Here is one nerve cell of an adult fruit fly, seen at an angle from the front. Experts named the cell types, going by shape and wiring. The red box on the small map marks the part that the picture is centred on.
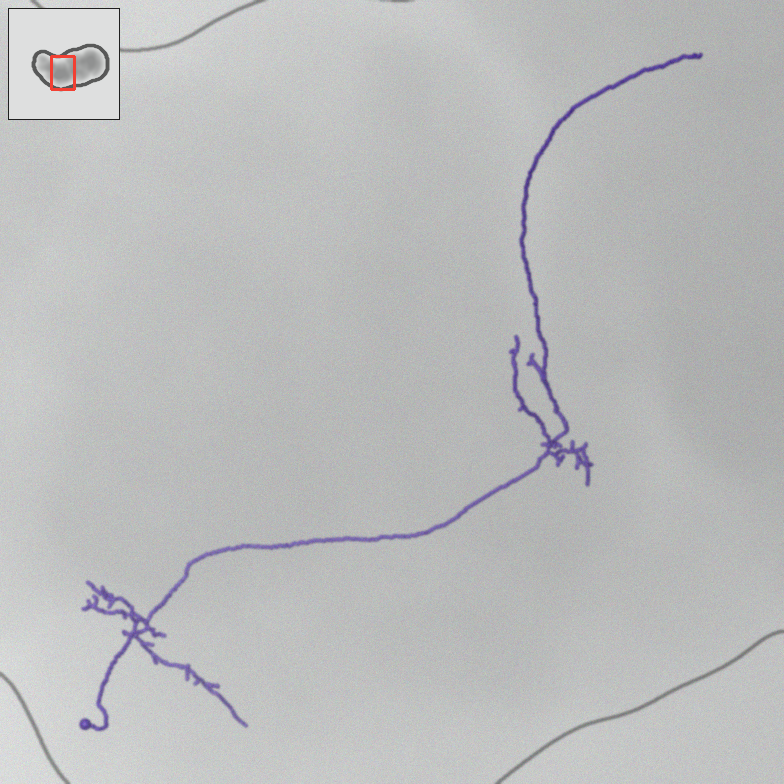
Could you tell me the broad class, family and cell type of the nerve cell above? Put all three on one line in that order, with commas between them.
visual projection neuron, MeTu, MeTu4f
